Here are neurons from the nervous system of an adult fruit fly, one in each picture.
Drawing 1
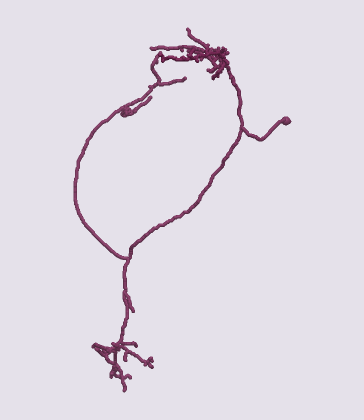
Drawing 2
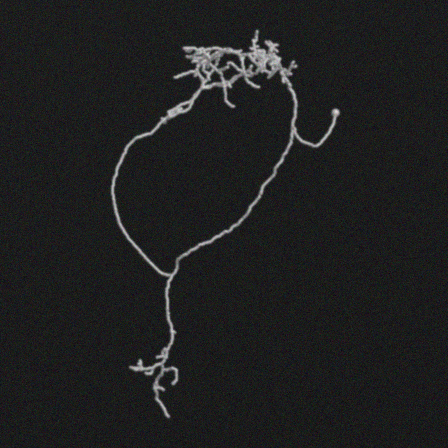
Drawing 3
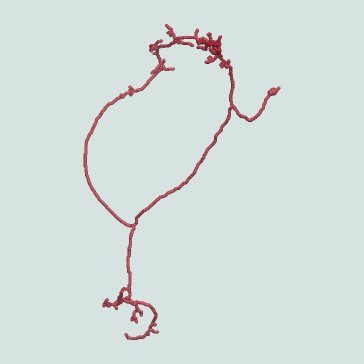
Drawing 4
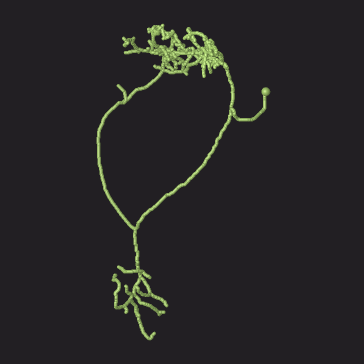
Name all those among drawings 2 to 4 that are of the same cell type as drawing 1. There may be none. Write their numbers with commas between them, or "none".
3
